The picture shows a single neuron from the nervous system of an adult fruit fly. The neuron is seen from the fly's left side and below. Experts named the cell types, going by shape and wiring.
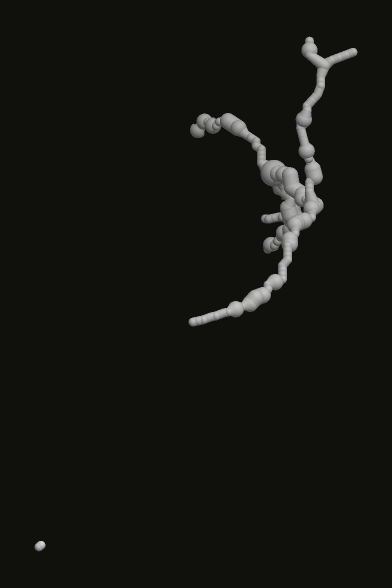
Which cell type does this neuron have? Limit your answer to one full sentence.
What this neuron is, by cell type, is BM_Vib.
